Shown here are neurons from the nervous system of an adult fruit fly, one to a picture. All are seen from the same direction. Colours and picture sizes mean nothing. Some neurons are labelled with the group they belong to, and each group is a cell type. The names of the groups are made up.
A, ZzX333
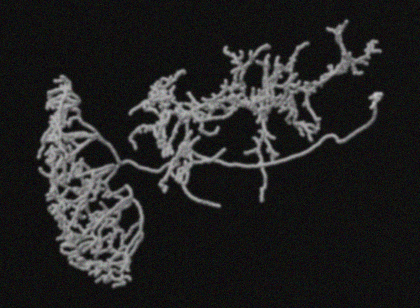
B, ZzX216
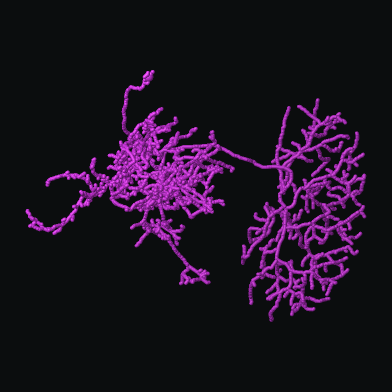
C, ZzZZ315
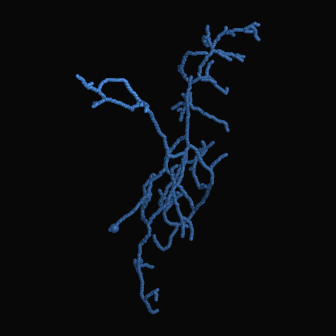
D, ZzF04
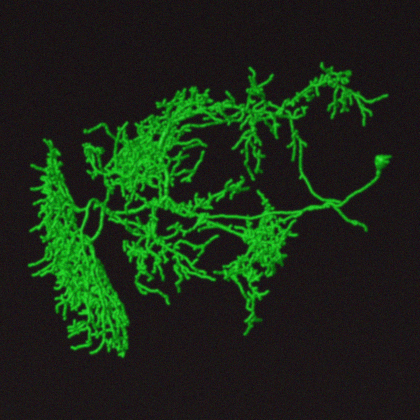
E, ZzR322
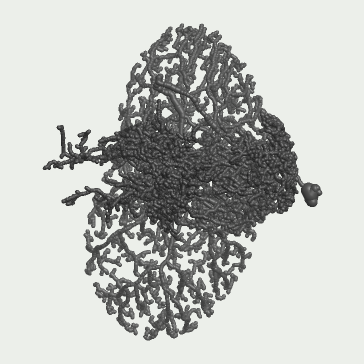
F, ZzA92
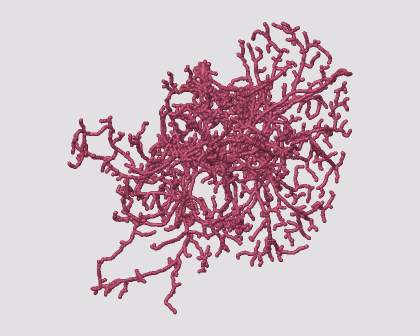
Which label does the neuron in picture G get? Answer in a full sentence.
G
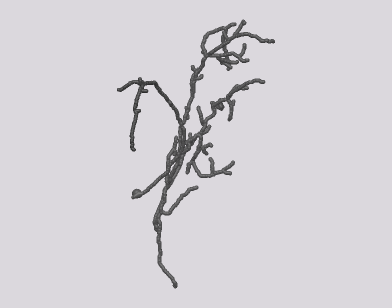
It belongs to ZzZZ315.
